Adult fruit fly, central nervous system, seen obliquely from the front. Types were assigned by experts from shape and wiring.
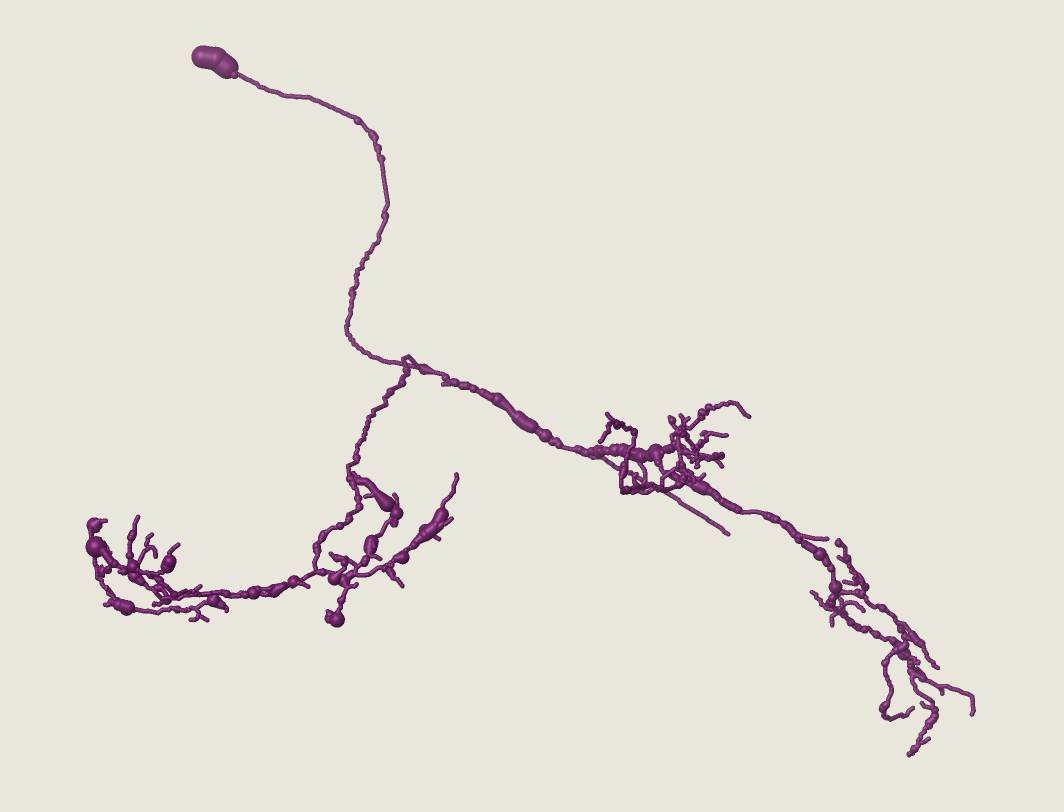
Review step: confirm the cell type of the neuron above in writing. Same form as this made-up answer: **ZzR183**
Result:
**SIP034**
